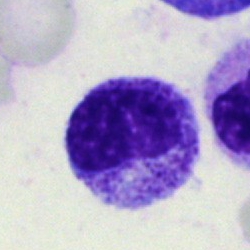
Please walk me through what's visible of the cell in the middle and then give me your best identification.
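The upper part of the cell is filled by the nucleus, whose chromatin is dark purple and clumped, with small paler gaps. The cytoplasm is pale lilac-purple and filled with fine purple granules. The cell is a metamyelocyte.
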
